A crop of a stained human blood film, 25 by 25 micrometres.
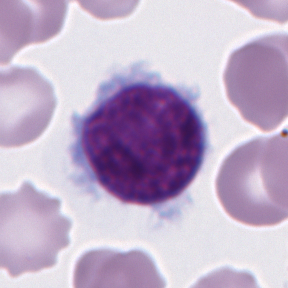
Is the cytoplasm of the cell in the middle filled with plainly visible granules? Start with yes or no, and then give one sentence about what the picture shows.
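No. The cytoplasm contains no visible granules.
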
